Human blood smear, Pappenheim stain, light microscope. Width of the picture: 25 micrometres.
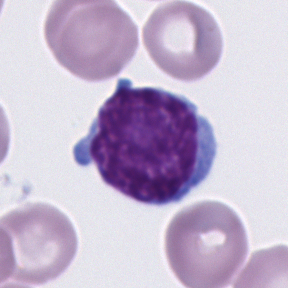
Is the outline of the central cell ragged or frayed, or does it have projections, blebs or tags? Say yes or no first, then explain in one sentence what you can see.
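Yes. A small blue bleb projects from the left side of the cell.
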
